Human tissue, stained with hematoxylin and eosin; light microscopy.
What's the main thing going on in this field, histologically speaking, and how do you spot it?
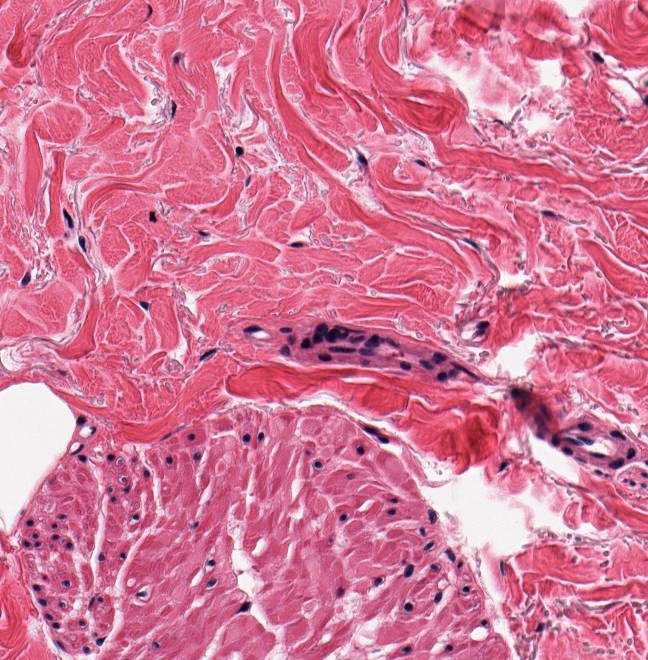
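Dermis makes up most of the field. In the upper part its collagen bundles are wavy and run in many directions, with sparse small, dark, elongated nuclei between them.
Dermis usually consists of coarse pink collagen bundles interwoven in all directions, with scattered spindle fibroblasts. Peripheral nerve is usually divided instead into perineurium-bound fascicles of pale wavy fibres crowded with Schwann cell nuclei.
A compact bundle of closely packed cells occupies the lower left.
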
